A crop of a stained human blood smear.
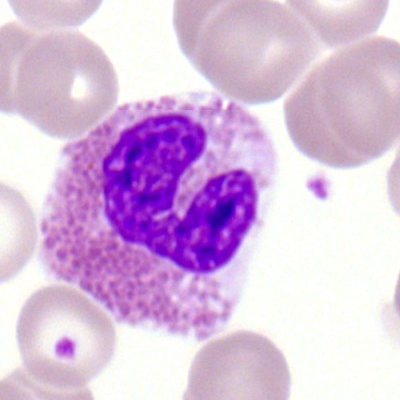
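Eosinophil, the central cell. Its outline is roughly round, the edge a little irregular. The nucleus splits into two lobes and sits off-centre toward the upper right; you won't see any nucleoli in it.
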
